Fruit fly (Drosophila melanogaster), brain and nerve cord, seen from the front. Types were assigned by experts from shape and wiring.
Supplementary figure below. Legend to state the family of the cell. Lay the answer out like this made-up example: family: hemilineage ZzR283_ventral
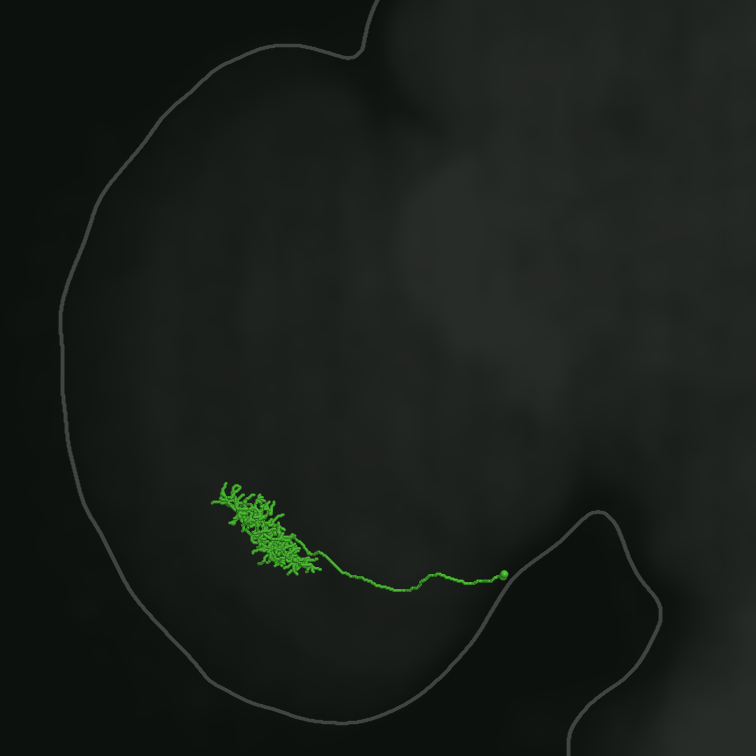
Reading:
family: Pm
